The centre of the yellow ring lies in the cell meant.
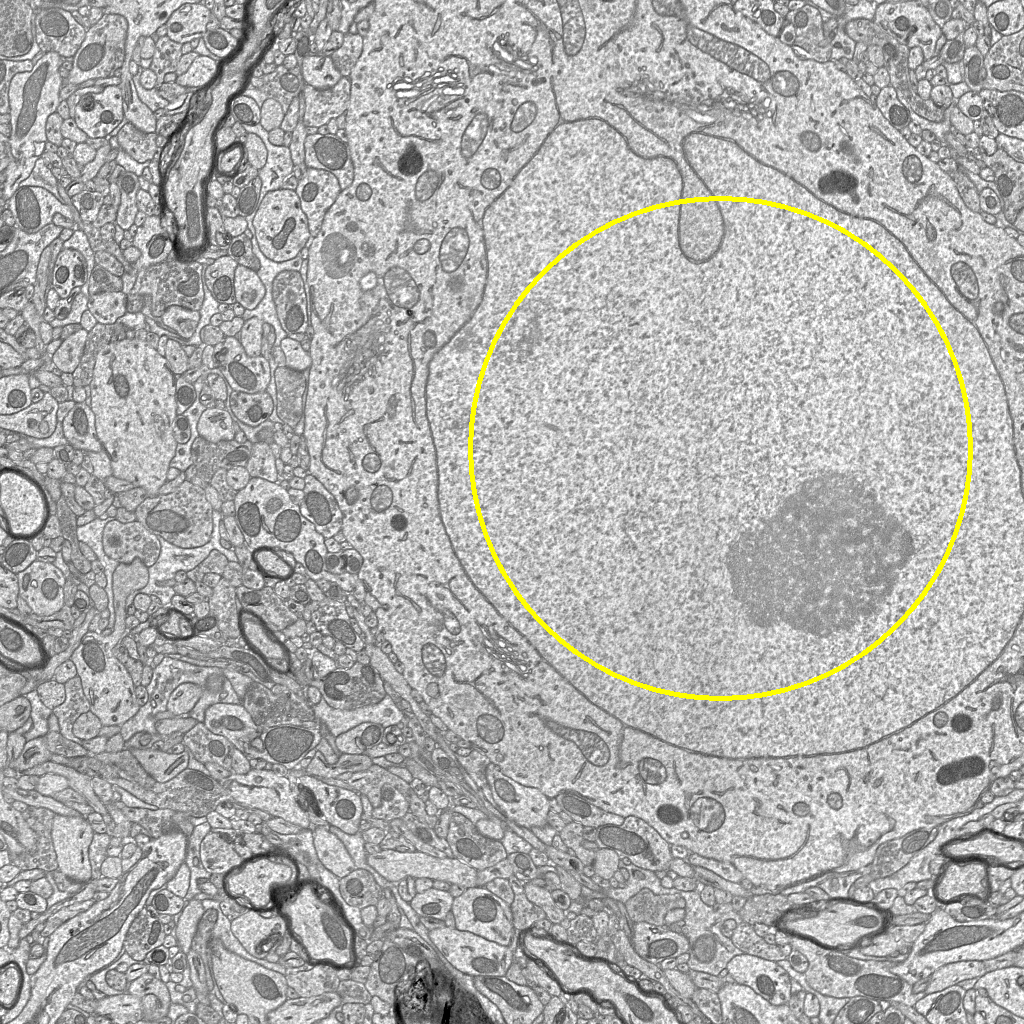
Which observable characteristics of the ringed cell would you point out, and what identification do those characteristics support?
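At the top, the nuclear envelope dips inward in one narrow fold holding a pale rounded profile. Chromatin: pale, finely dispersed, no dark clumps at the envelope. Above the nucleus, upper left, sit stacked Golgi membranes with small pale vesicles. It's an excitatory neuron.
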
